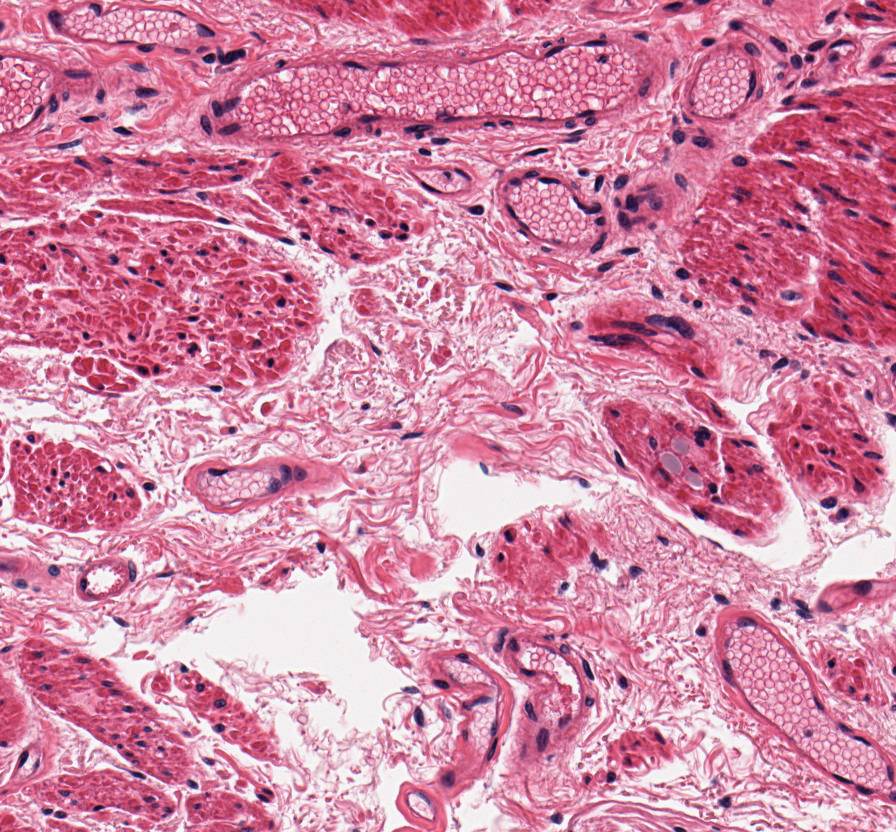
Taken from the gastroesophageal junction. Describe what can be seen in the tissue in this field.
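Dark red smooth muscle bundles cut in several planes lie scattered, separated by paler connective tissue. On the left, cross-cut bundles show many small rounded red muscle-cell profiles, some with a central dark nucleus. Pale pink, finely honeycombed bundles, each in a thin sheath with flattened nuclei, lie mainly along the top and lower right.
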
